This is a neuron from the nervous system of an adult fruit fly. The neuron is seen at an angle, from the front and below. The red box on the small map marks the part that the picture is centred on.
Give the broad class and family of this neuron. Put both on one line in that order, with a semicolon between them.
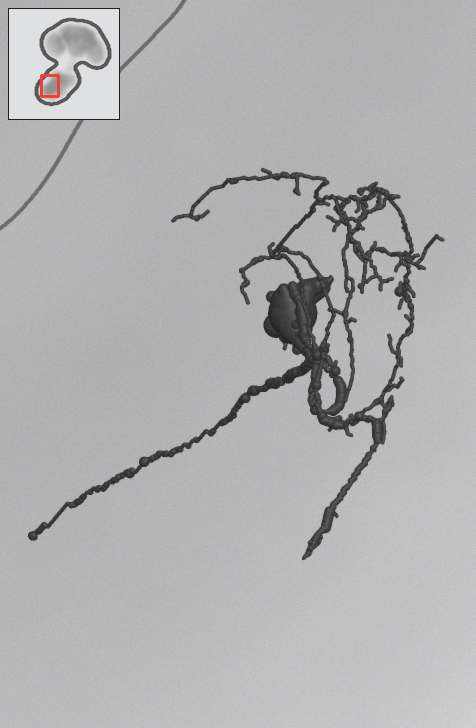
motor neuron of the nerve cord; MNad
